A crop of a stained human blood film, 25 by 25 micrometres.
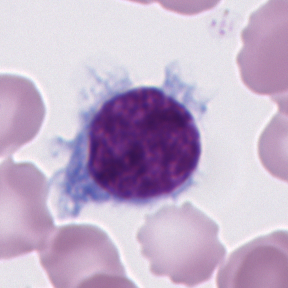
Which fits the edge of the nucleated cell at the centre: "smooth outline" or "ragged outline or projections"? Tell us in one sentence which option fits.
In outline, this cell is rough rather than smooth and even.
